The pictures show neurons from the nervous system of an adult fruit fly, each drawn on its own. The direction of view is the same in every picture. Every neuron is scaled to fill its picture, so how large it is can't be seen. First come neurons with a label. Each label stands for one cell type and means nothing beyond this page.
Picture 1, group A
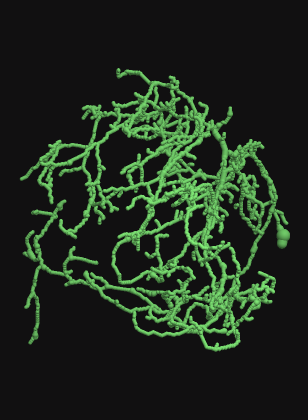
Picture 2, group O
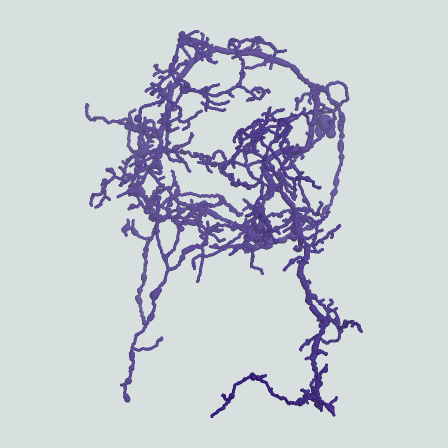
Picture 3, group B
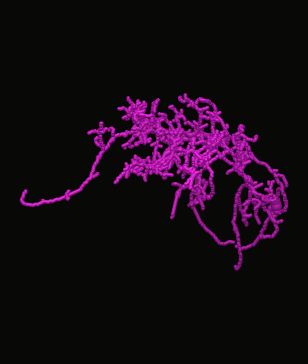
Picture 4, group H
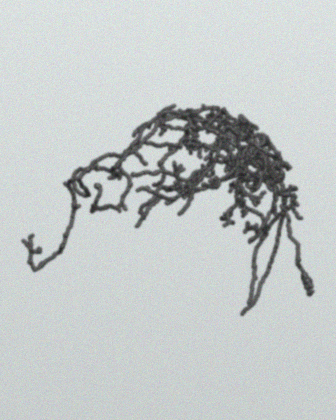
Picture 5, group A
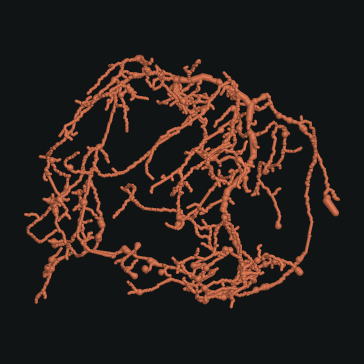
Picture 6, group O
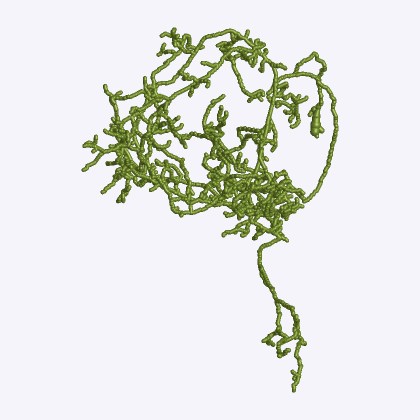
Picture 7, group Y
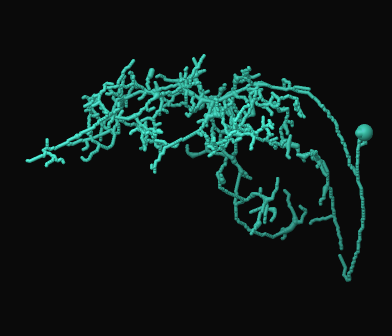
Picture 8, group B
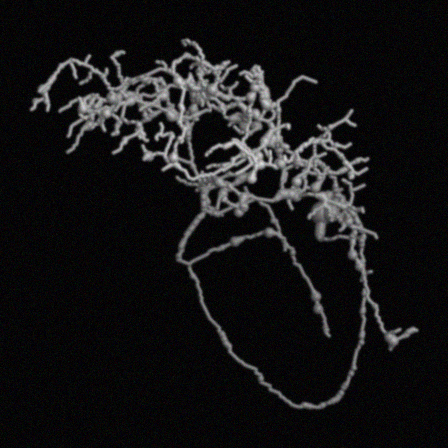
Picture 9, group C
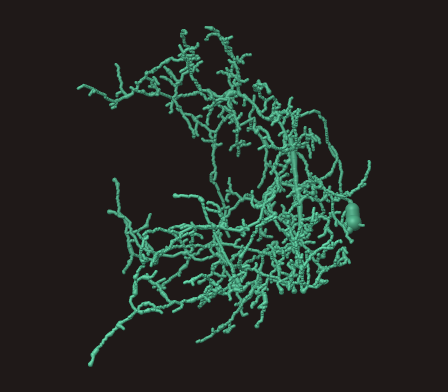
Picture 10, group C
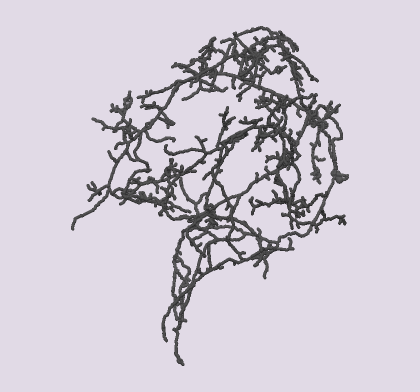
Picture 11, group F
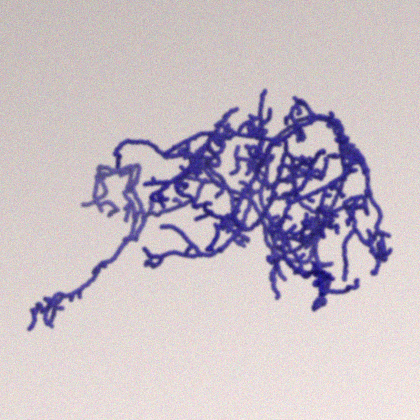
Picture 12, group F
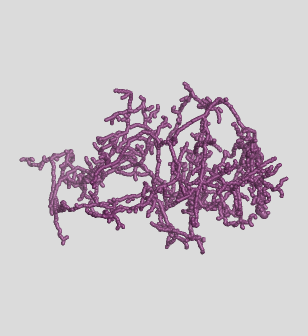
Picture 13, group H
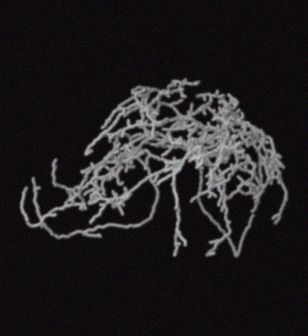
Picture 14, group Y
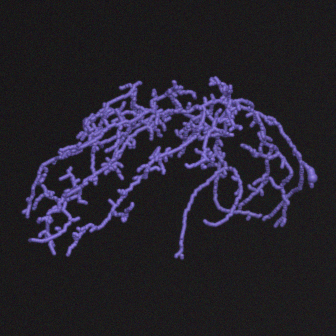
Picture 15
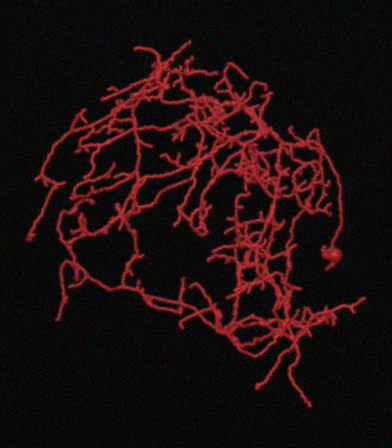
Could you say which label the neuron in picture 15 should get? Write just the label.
group A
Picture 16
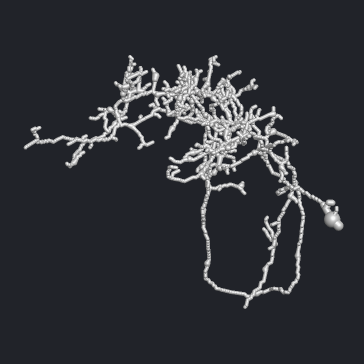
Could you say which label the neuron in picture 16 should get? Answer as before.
group B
